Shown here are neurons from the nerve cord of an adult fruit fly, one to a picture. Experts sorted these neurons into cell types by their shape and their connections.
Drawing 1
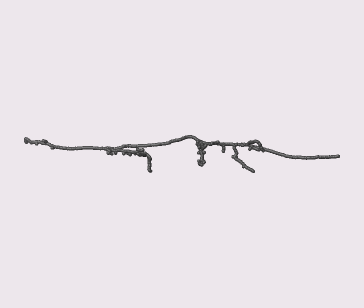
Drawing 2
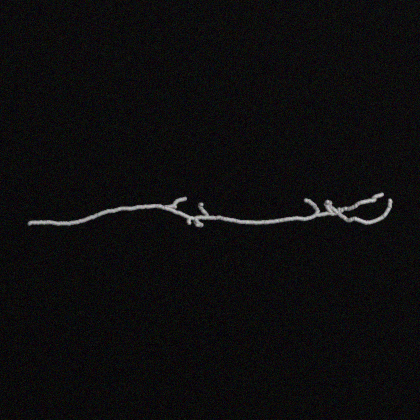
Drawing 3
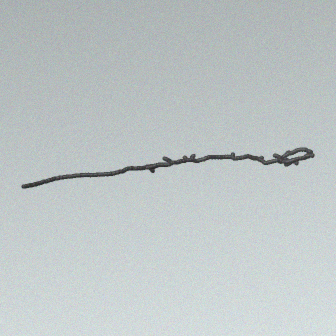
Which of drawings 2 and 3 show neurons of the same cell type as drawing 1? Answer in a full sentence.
None of them is of the same cell type.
